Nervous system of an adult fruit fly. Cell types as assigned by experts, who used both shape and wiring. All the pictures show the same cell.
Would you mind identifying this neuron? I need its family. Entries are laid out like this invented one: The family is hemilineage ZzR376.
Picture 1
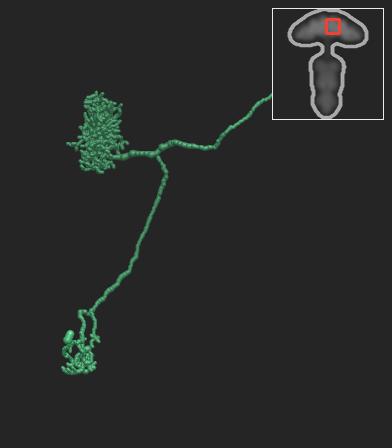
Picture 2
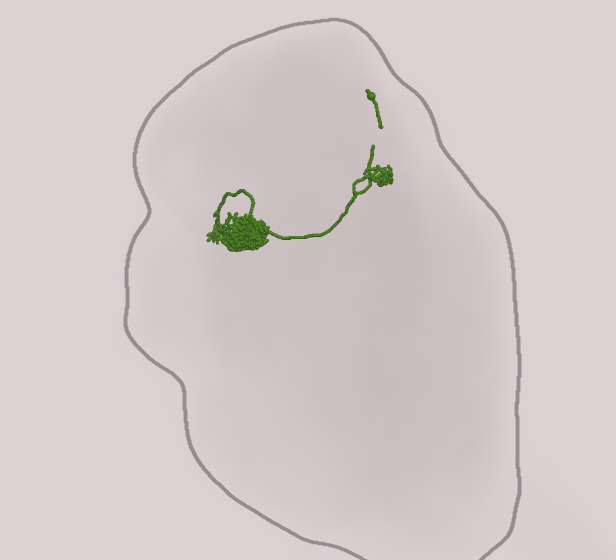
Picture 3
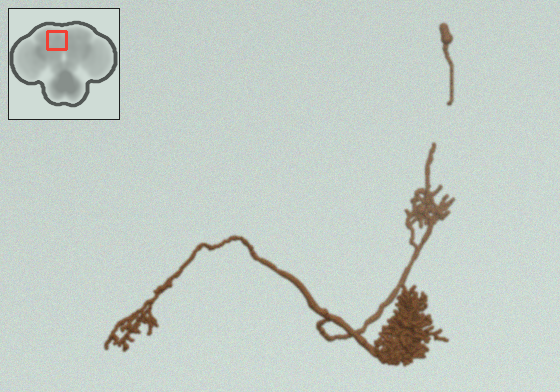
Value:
The family is class CX.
